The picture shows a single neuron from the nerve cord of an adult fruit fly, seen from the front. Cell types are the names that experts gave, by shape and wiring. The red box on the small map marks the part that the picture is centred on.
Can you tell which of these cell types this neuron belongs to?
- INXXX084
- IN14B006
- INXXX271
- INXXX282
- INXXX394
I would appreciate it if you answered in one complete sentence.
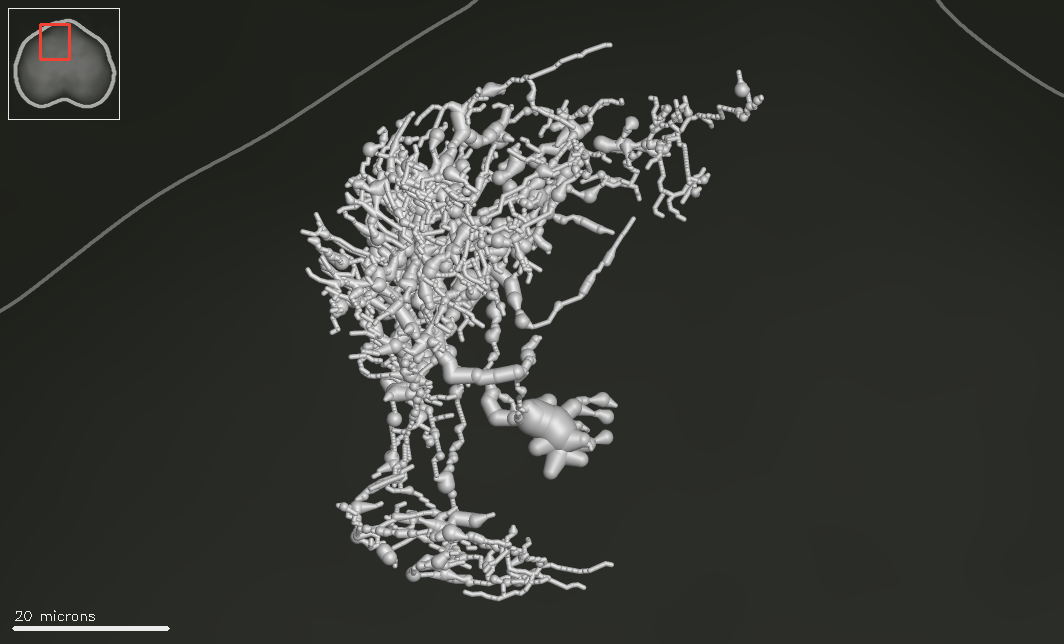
The cell type carried by this neuron is INXXX271.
